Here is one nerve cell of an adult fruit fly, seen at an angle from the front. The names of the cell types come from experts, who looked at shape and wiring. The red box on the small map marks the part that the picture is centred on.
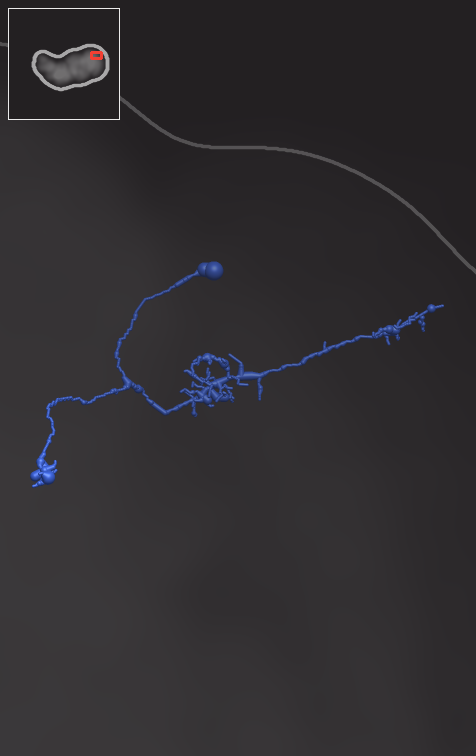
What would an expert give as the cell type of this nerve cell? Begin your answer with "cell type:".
cell type: T2a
